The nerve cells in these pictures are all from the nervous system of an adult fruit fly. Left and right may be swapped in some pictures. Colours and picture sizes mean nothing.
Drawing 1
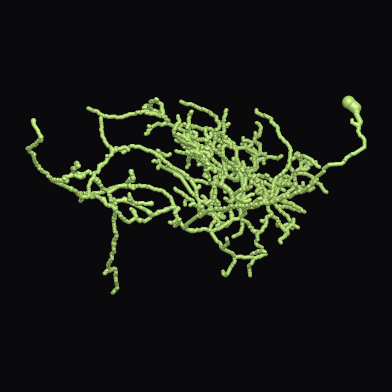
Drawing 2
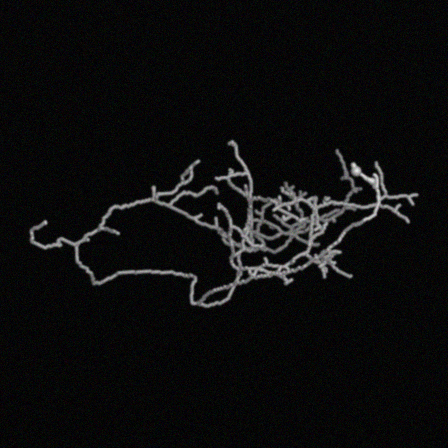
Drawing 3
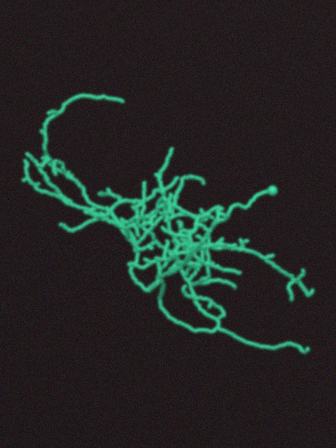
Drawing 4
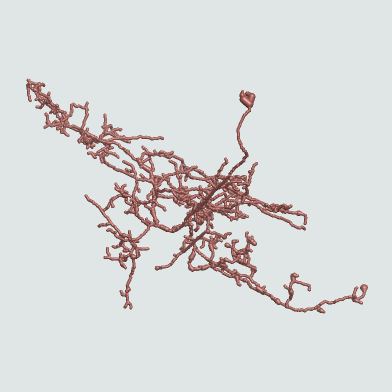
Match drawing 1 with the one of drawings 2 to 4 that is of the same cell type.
Drawing 4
